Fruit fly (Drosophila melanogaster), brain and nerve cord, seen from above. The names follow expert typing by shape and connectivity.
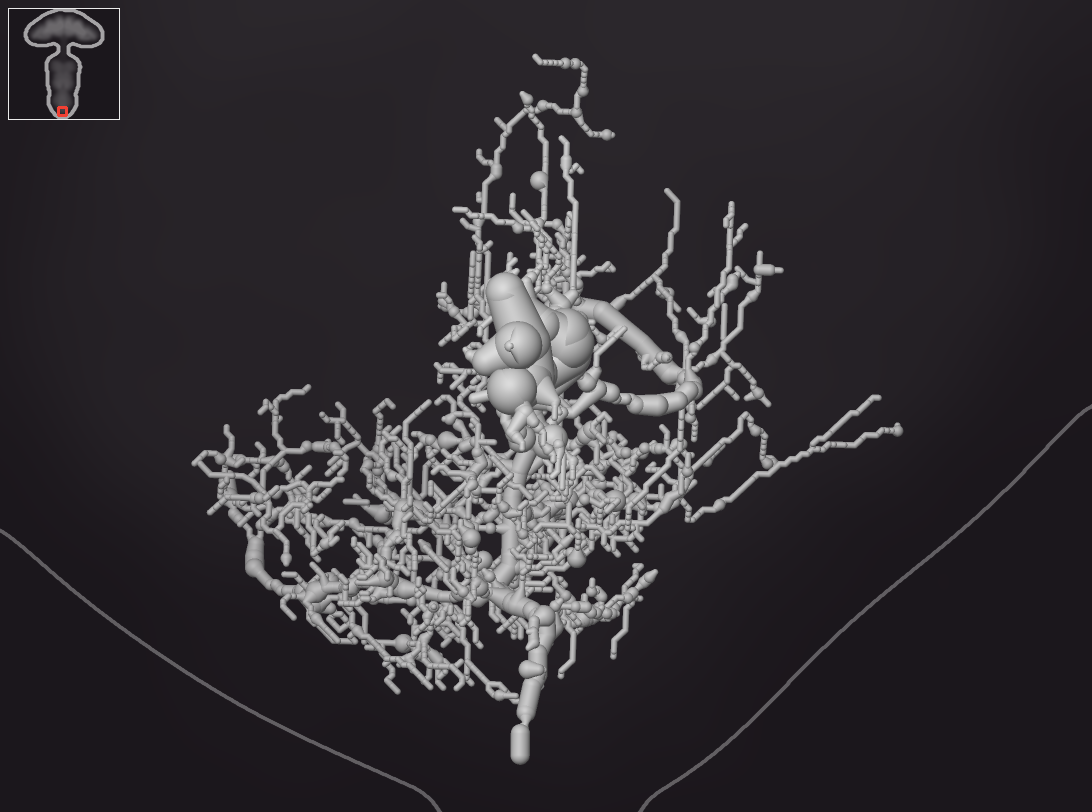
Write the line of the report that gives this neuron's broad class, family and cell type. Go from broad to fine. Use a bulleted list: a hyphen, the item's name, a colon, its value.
- broad class: motor neuron of the nerve cord
- family: MNad
- cell type: MNad57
